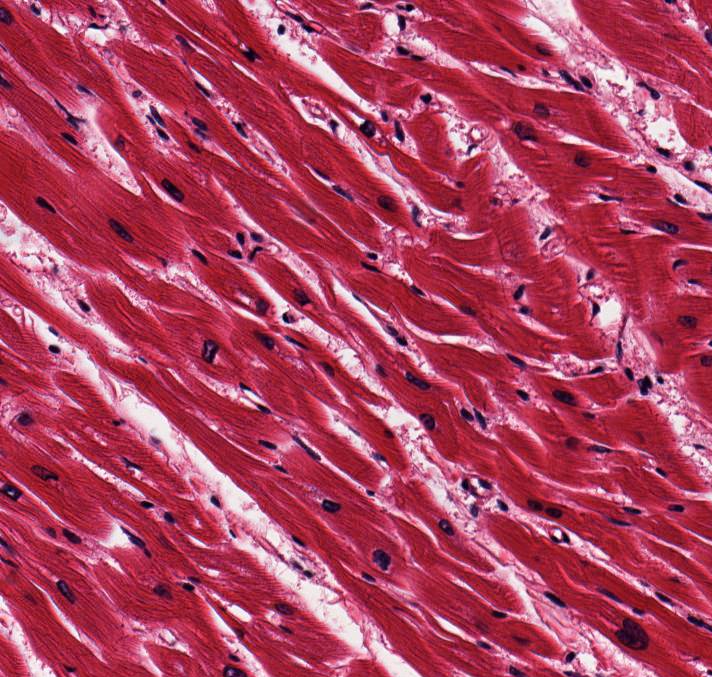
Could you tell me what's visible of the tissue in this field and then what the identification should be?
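See how the muscle fibres run roughly parallel, diagonally from upper left to lower right, right across the field? They branch and join their neighbours. Between them is pale, loose interstitial tissue with small dark nuclei, and there are no fat cells at all. This is the left ventricle of the heart.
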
